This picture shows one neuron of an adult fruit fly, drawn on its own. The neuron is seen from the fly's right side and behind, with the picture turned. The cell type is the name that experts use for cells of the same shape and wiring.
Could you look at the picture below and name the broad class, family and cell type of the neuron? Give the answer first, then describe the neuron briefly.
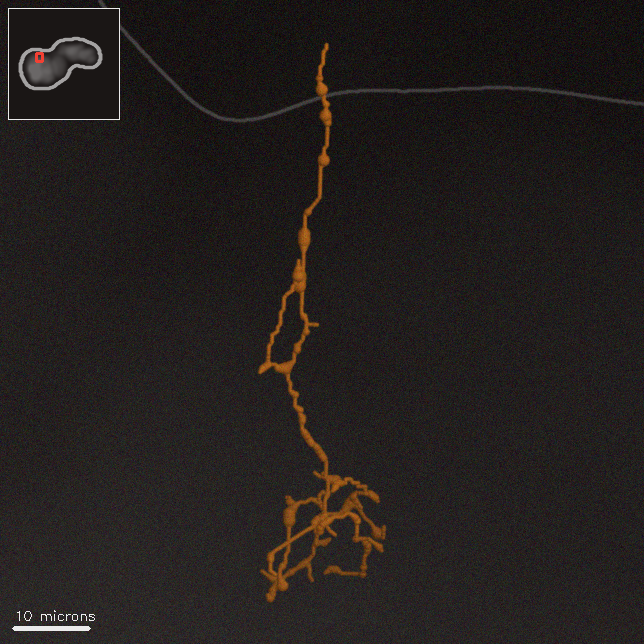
It is a sensory neuron entering the brain. Its family is called class gustatory. Its cell type is LB3a. No cell body is drawn. From top to bottom in the picture it spans about 75 microns.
